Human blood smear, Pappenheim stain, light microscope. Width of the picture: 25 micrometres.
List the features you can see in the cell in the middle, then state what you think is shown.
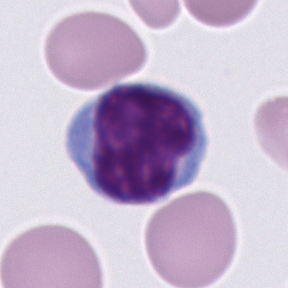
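First, position: the nucleus sits off-centre, shifted toward the right side of the cell, and the widest band of pale blue cytoplasm lies on its left. Next, chromatin: dark purple and coarsely clumped. As for size, the cell measures about 12 by 11 micrometres and the nucleus about 10 micrometres across, filling about 70% of the cell's area. The cell is a typical lymphocyte.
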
